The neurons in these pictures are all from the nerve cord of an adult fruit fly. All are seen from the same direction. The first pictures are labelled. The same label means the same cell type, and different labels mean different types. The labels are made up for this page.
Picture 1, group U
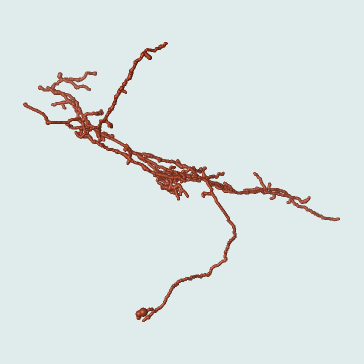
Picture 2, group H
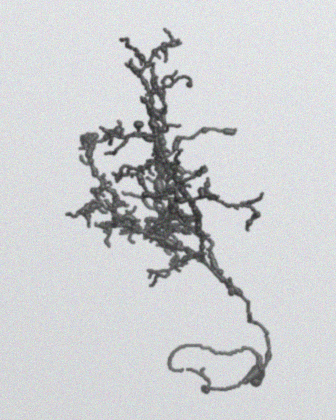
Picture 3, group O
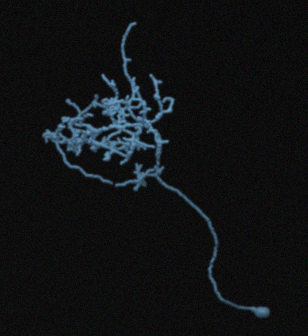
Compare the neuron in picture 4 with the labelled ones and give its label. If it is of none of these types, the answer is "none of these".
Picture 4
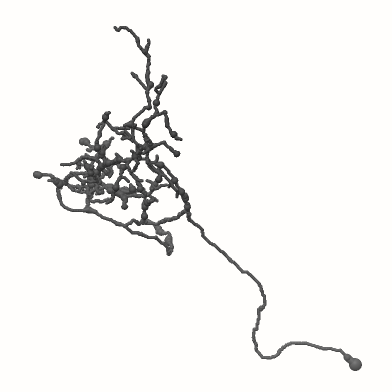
group O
